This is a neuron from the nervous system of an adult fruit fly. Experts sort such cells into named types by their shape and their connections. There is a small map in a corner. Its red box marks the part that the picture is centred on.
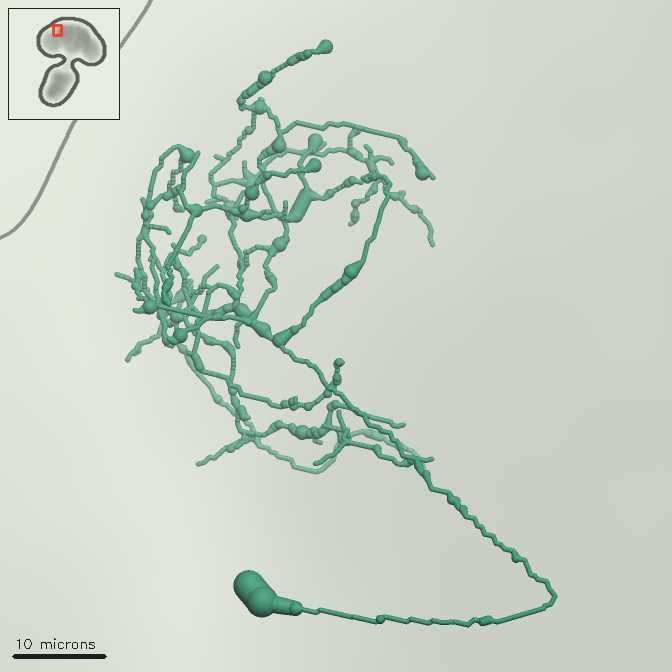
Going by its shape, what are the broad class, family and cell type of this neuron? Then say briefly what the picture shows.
This is a central-brain intrinsic neuron. Its family is hemilineage LHp1. Its cell type is CB2064. It is in the brain and does not reach the nerve cord. From top to bottom in the picture it spans about 65 microns. The picture shows dozens of branch ends.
